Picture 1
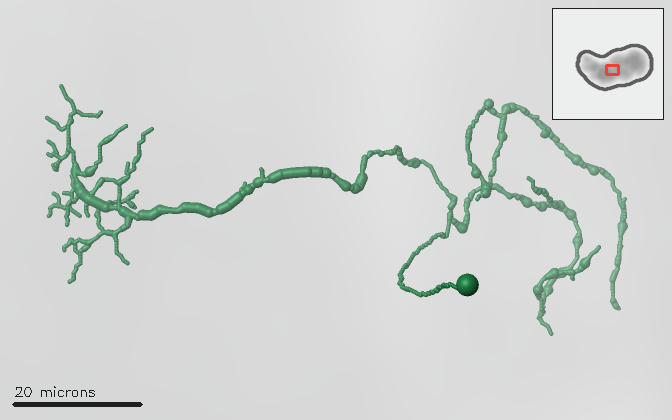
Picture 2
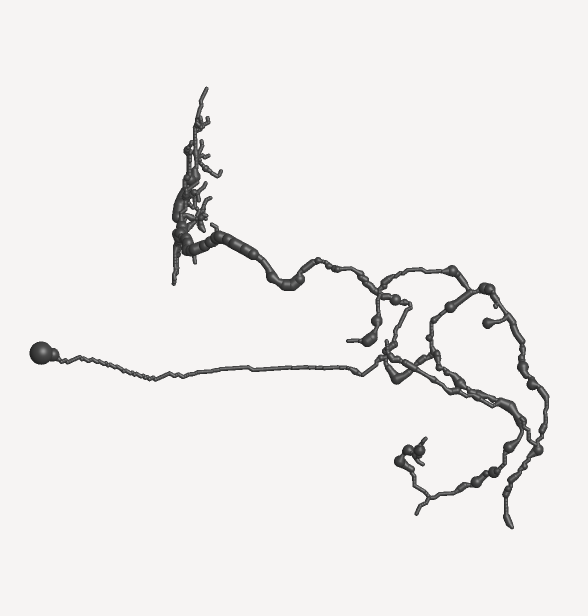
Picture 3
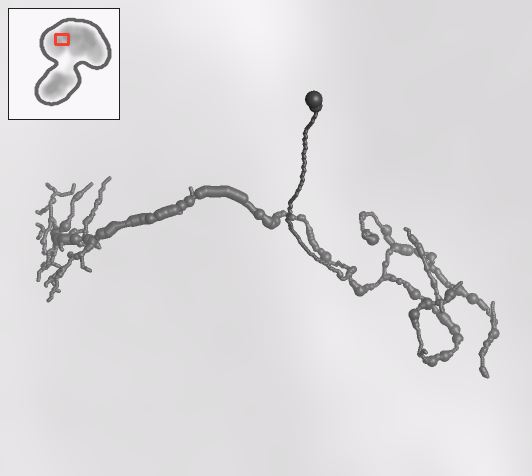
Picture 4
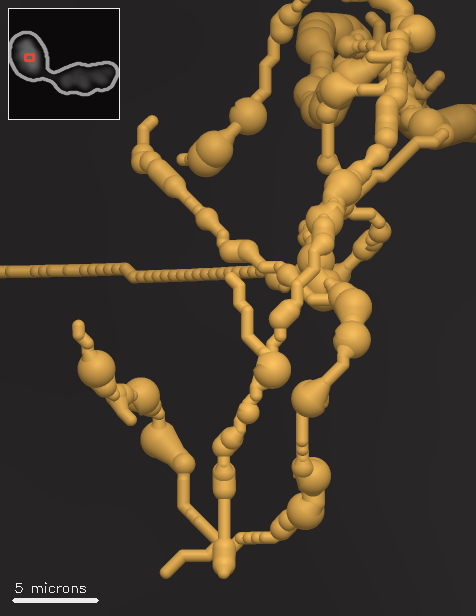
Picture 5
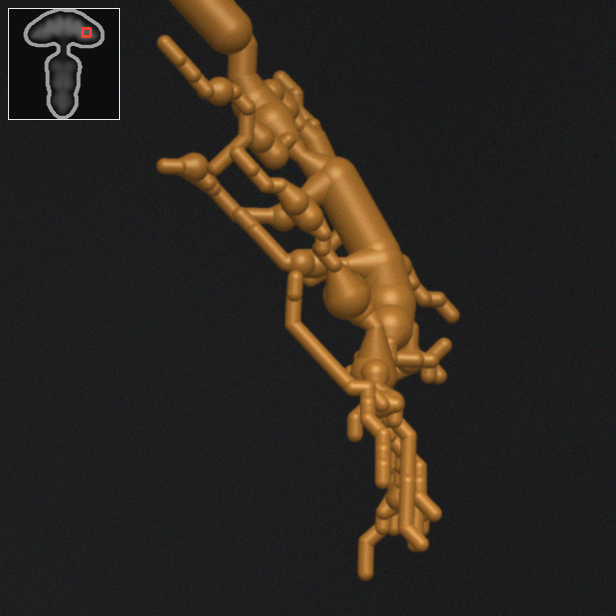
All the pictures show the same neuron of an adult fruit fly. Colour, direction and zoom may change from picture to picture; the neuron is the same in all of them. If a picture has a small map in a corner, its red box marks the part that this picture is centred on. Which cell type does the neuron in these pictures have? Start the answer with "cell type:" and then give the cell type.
cell type: LC12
